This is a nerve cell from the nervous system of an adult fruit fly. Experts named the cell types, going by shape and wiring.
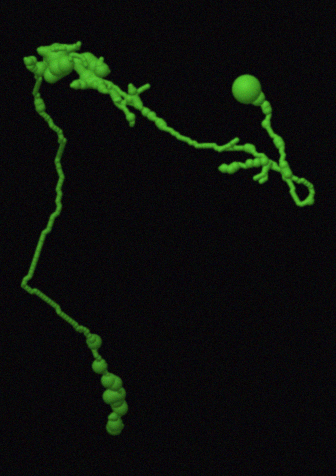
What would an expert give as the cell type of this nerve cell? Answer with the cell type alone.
C3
